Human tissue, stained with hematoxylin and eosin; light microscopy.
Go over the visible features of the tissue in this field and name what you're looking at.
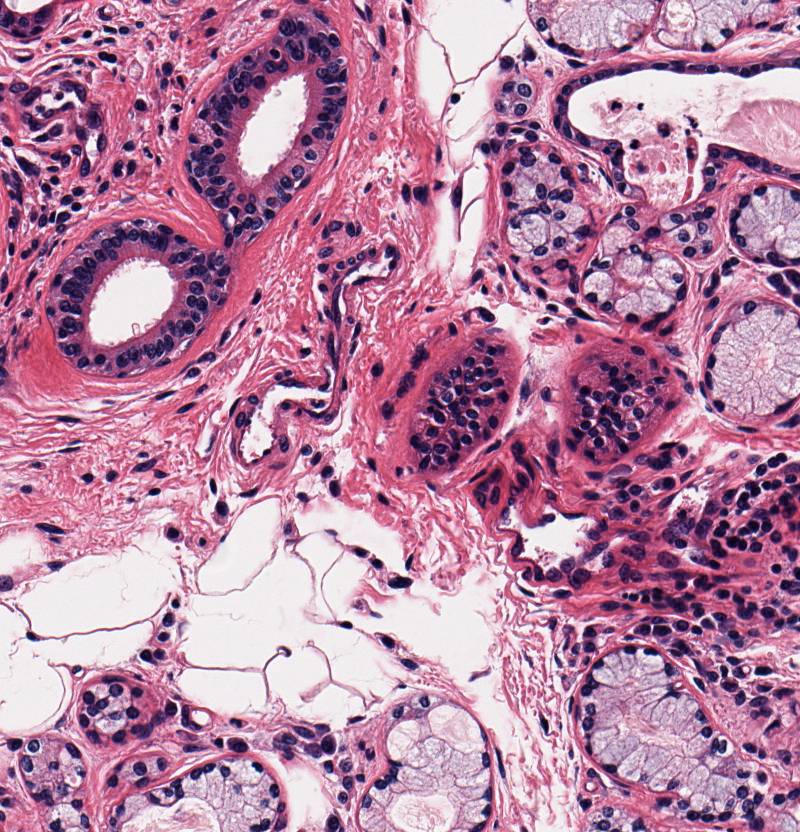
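The mucous cells have flattened nuclei pressed against the base of the acini. The upper-left ducts are lined by cells with pink, eosinophilic cytoplasm and are wrapped in concentric layers of dense pink collagen. Adipocytes with empty cytoplasm and thin membranes lie in the lower left. The tissue is minor salivary gland.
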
